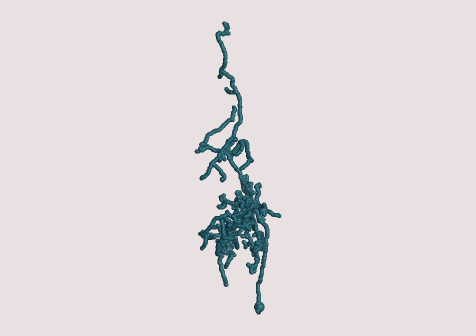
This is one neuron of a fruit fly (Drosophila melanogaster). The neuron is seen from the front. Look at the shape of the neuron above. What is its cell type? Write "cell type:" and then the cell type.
cell type: AVLP137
